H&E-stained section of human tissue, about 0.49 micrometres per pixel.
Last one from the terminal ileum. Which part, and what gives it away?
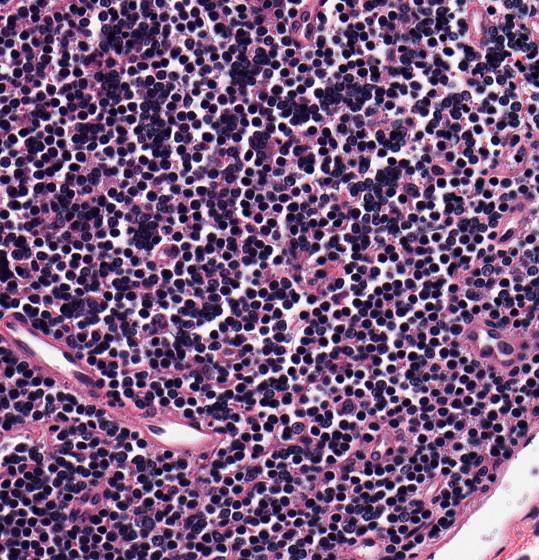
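Lymphoid tissue occupies this field as a continuous, diffuse sheet of densely packed small round cells without nodules. Most are small lymphocytes with round, dark-staining nuclei and very scant cytoplasm. No epithelium or glands appear anywhere, and that separates it from the intestinal crypt.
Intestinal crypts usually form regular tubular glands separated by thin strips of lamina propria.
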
